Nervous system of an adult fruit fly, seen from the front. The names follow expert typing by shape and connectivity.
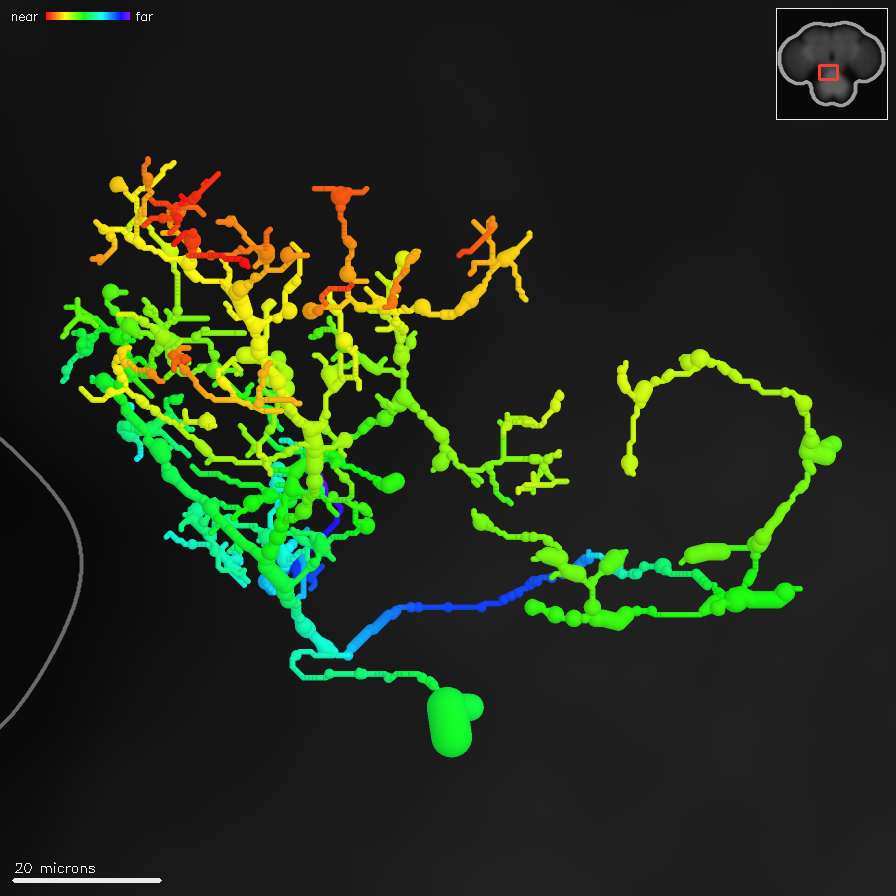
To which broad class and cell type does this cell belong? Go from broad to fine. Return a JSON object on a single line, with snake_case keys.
{"broad_class": "central-brain intrinsic neuron", "cell_type": "GNG247"}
